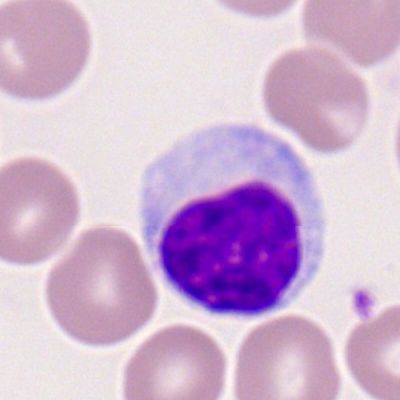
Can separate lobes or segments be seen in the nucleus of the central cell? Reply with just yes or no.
No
